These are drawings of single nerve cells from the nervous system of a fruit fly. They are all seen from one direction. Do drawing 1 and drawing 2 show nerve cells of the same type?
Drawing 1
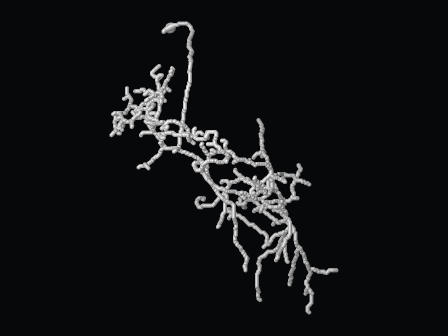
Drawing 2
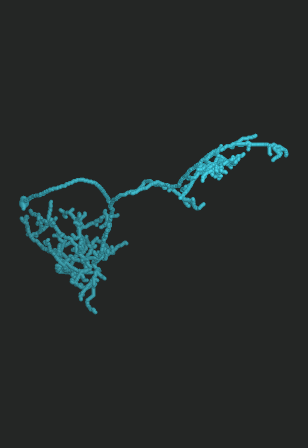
no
